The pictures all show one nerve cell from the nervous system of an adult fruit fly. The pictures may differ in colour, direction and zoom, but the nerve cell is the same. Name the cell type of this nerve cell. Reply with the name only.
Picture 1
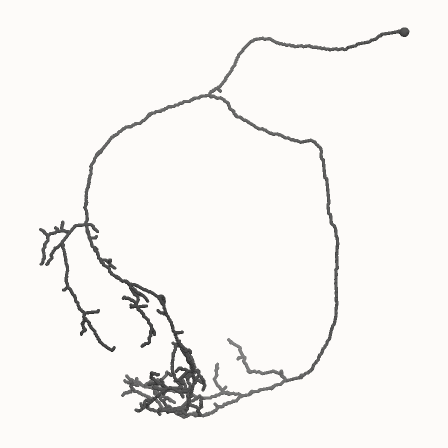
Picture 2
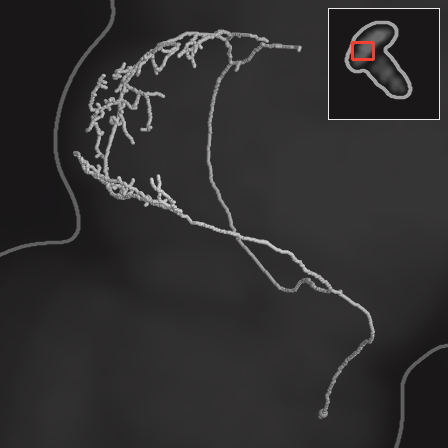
AVLP481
